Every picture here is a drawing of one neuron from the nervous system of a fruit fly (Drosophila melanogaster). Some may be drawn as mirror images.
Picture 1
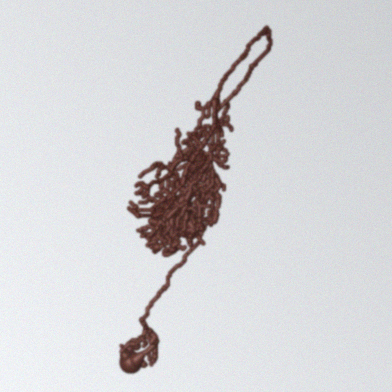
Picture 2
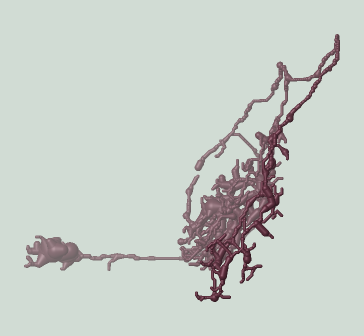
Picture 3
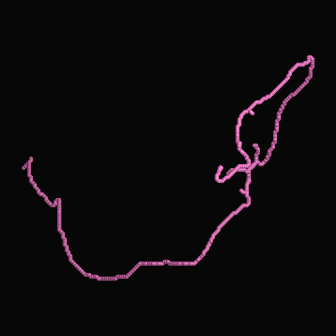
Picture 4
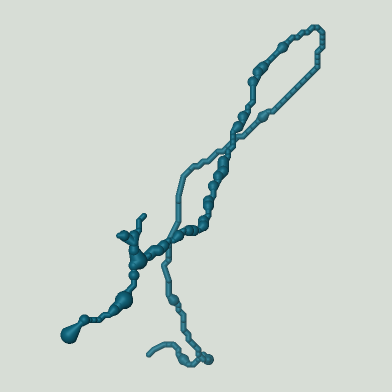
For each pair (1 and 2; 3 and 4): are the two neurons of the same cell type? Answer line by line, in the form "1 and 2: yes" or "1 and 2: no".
1 and 2: yes
3 and 4: yes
